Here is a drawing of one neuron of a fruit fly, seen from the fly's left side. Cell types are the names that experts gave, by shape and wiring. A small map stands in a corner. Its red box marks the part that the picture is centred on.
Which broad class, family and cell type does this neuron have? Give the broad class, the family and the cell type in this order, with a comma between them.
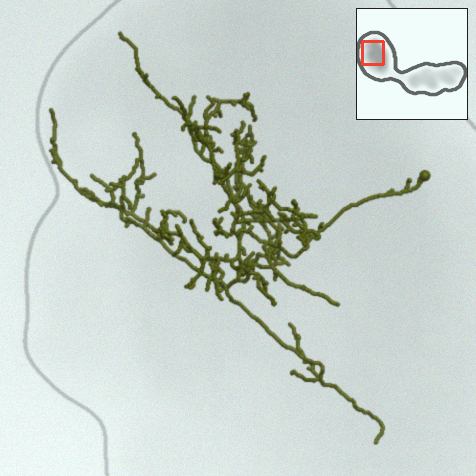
central-brain intrinsic neuron, hemilineage SMPpv2_ventral, PVLP200m_a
